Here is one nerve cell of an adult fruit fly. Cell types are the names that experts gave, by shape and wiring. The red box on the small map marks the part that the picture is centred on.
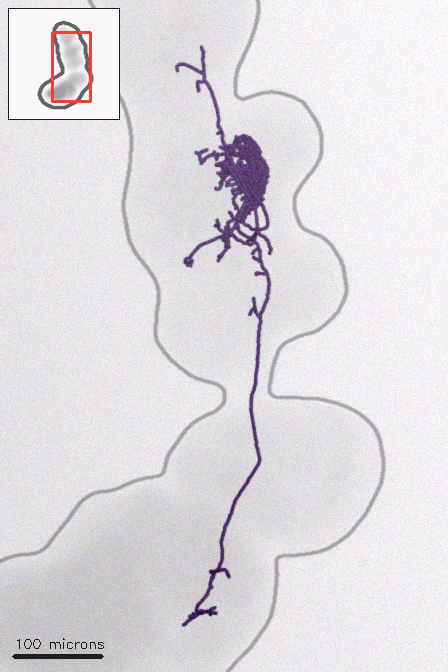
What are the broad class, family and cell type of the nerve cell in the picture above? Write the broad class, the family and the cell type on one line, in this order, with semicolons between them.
ascending neuron; hemilineage 17A; AN17A024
